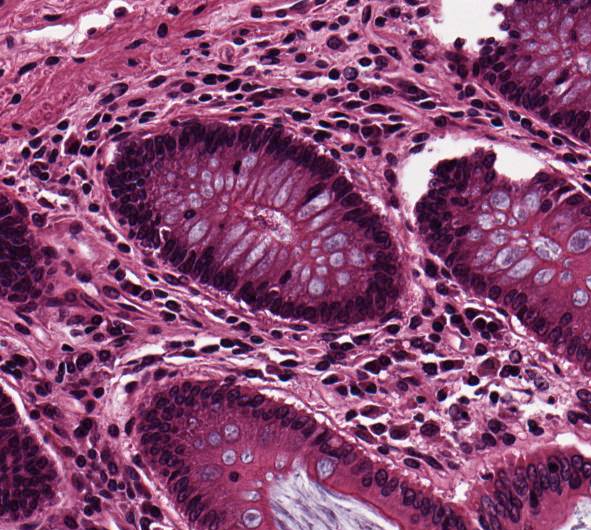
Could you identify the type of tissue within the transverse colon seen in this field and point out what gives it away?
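Colonic mucosa is shown here, its several glands cut in cross or oblique section and separated by cellular stroma, the largest oval one in the upper centre. A single layer of tall columnar cells lines each gland, with dark nuclei crowded at the base toward the stroma. Numerous goblet cells with pale, rounded mucin vacuoles sit between them, most plainly in the gland at the right edge.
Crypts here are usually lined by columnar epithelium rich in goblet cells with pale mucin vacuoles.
Small cells with round, dark nuclei crowd the stroma, mixed with spindle-shaped cells.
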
